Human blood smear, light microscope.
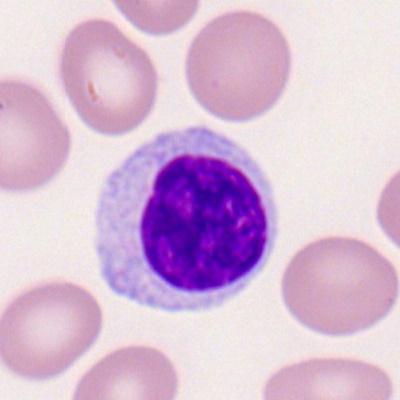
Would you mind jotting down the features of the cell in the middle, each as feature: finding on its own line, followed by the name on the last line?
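Nucleus: off-centre, sitting toward the right side
Chromatin: dark purple, coarsely clumped
Cytoplasm: a moderate pale blue rim around the nucleus
Rim width: broadest on the left side
Name: lymphocyte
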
